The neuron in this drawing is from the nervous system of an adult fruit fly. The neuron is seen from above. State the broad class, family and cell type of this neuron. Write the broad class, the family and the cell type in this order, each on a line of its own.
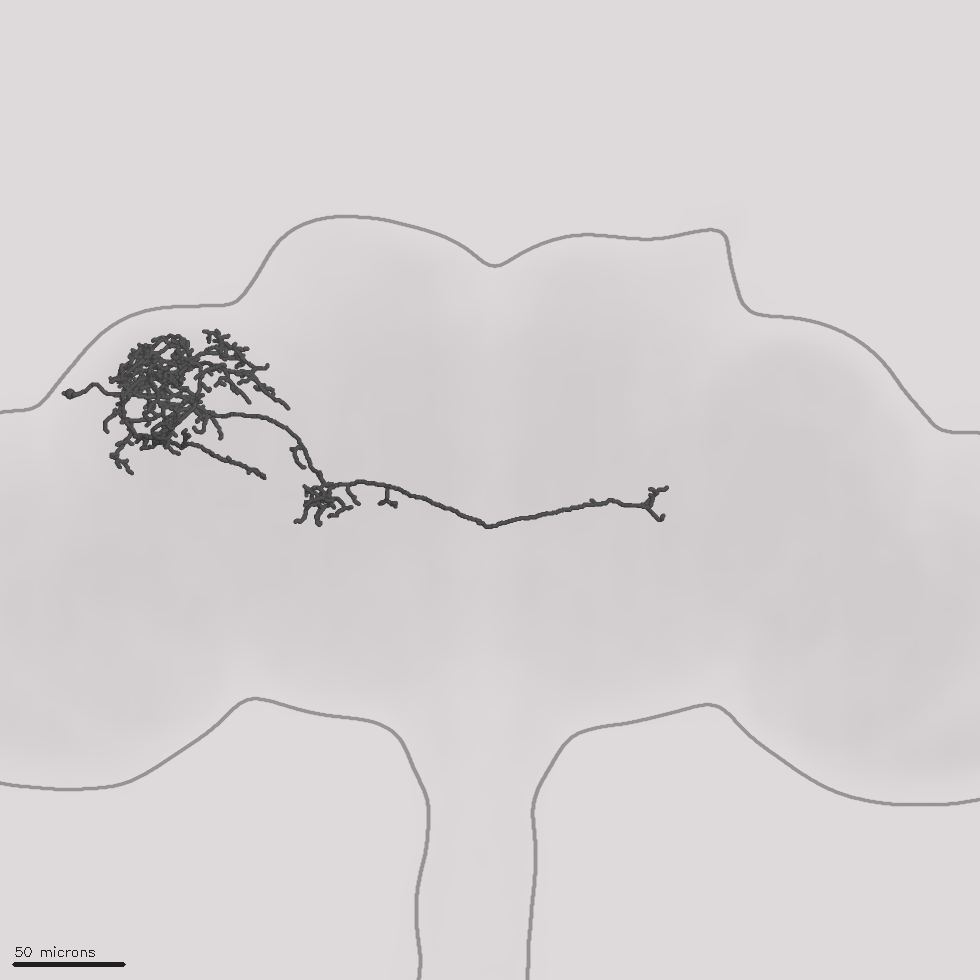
central-brain intrinsic neuron
hemilineage VLPl2_medial
AVLP182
